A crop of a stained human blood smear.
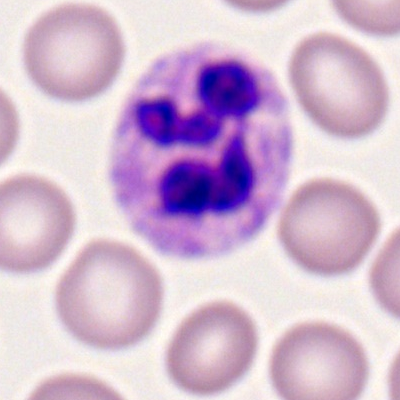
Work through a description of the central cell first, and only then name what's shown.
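Round, smooth outline. Nucleus divided into several separate lobes; no nucleoli visible. Fine lilac granules in the cytoplasm. Cell: segmented neutrophil.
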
